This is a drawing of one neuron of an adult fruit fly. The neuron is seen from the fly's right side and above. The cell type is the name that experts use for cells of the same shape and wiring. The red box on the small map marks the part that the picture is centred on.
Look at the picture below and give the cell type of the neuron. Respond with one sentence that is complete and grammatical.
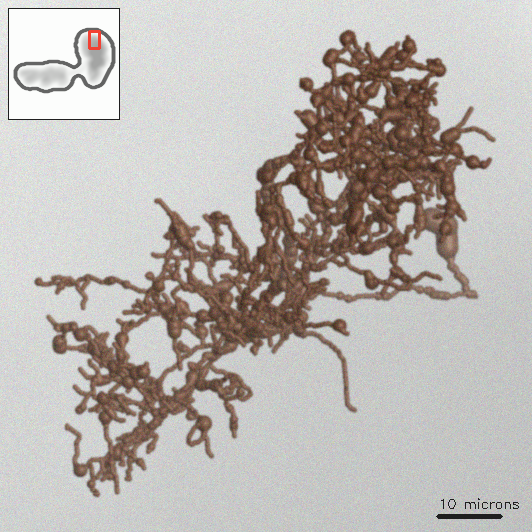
On the level of cell type, this neuron is LHAV2o1.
